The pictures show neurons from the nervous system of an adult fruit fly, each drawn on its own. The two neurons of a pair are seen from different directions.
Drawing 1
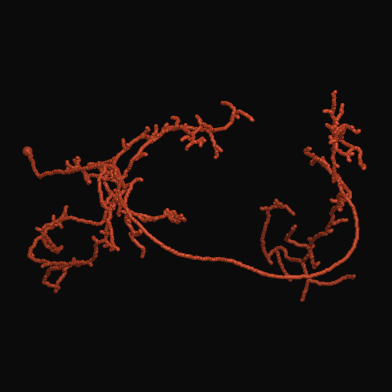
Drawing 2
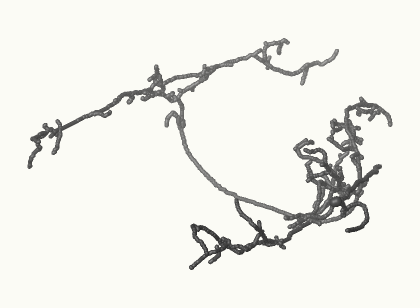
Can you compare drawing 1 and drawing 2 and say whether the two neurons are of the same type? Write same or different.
different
